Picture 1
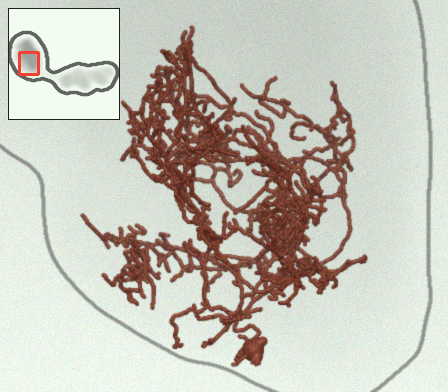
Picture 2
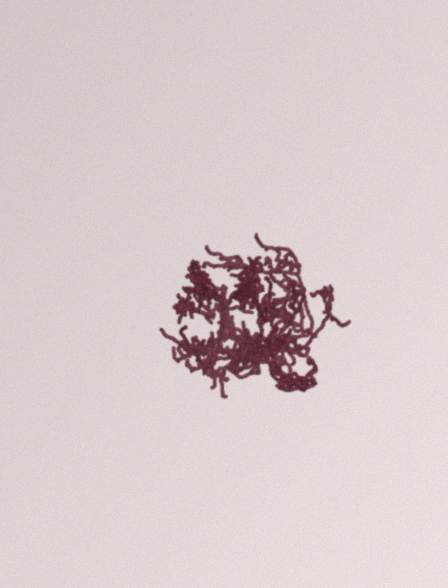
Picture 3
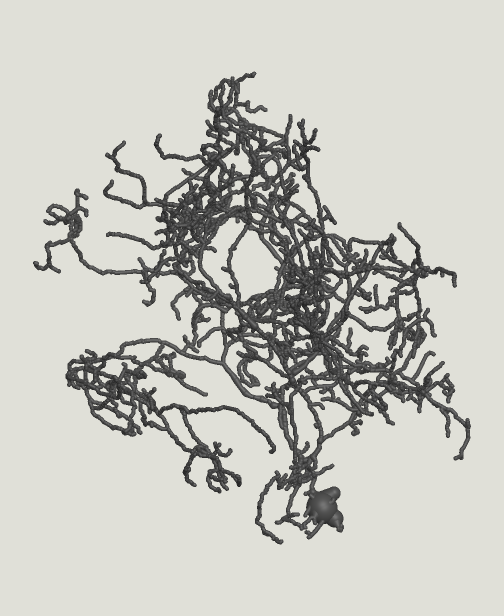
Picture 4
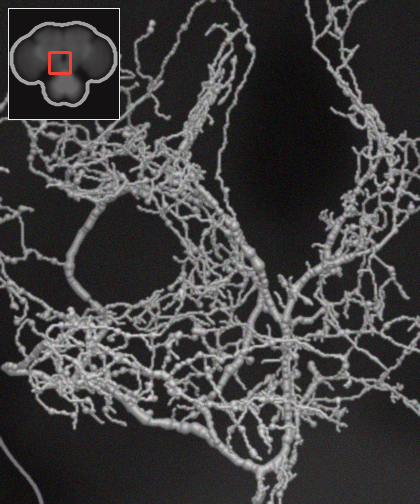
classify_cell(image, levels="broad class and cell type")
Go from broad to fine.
central-brain intrinsic neuron; GNG701m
